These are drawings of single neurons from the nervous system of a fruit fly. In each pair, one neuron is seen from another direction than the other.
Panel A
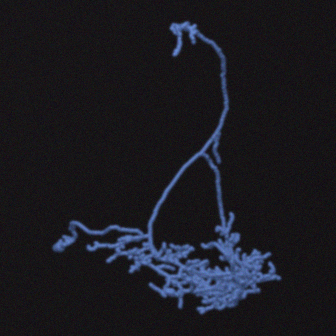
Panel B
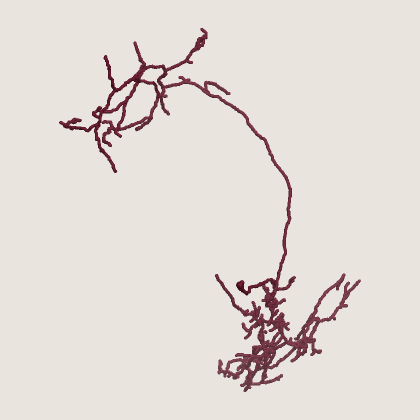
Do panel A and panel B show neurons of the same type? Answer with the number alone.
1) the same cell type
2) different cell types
2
